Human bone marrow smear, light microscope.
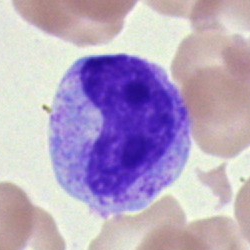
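Metamyelocyte. Notice the kidney-shaped nucleus, with its indentation turned to the left. Its chromatin is dark purple and patchy, darker where it clumps. The cytoplasm is pale blue, with fine purple-pink granules scattered all through it.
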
